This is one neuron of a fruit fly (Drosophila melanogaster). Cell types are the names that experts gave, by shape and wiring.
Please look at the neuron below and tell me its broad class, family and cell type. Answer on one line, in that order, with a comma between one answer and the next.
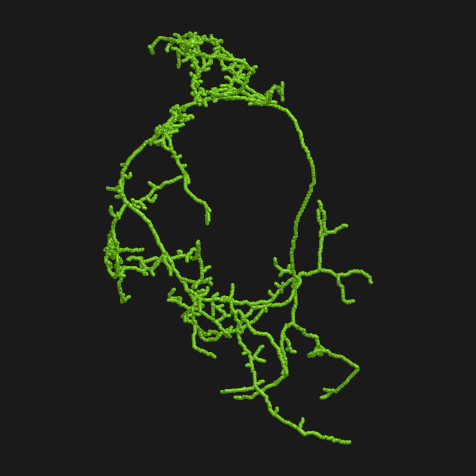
central-brain intrinsic neuron, hemilineage SLPa&l1_anterior, PLP052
